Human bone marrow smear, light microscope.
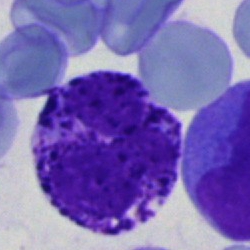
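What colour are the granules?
Dark purple, almost black.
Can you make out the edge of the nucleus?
No, the granules lie over it and hide its outline.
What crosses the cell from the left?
A pale cleft, splitting the dark mass into upper and lower parts.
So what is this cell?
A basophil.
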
